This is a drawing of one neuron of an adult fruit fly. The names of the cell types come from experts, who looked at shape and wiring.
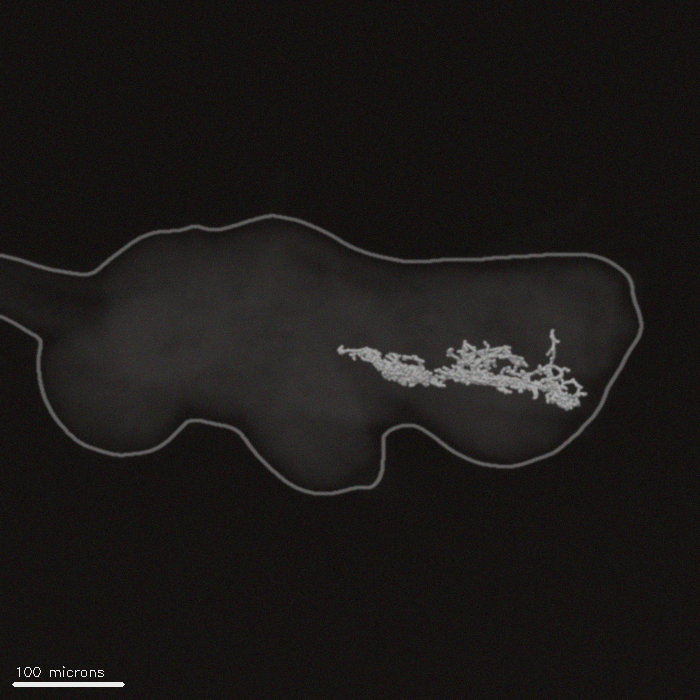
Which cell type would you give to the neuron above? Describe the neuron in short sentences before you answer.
By the scale bar it is about 250 microns wide in this view. In this view it is more than twice as wide as it is tall. Its broad class is nerve-cord intrinsic neuron. Its cell type is IN09A016.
